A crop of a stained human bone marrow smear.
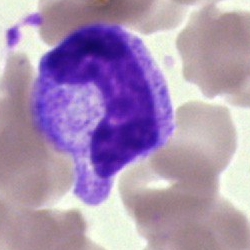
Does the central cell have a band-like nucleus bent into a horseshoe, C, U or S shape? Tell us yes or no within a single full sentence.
Yes, there is a nucleus drawn out into a curved band, lacking separate lobes.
